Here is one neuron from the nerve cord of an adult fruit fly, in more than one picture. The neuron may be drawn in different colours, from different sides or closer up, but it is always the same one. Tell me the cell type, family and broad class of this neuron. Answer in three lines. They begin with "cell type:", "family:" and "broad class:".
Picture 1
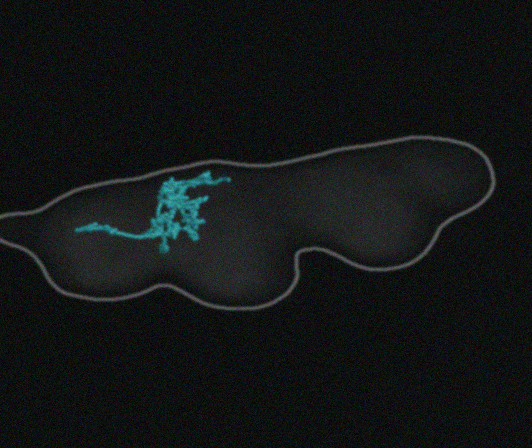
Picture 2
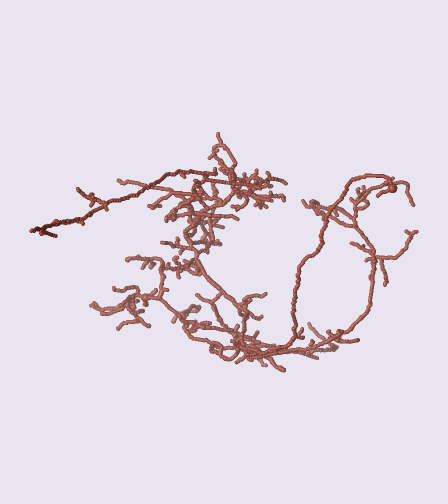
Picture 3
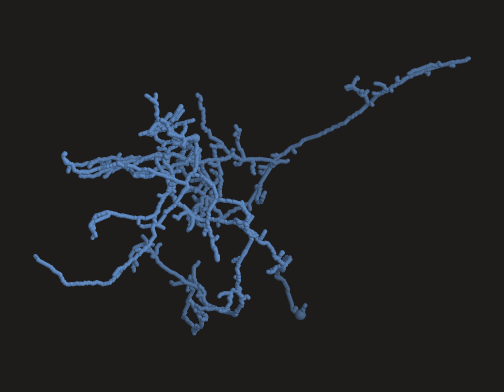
cell type: IN03B065
family: hemilineage 03B
broad class: nerve-cord intrinsic neuron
